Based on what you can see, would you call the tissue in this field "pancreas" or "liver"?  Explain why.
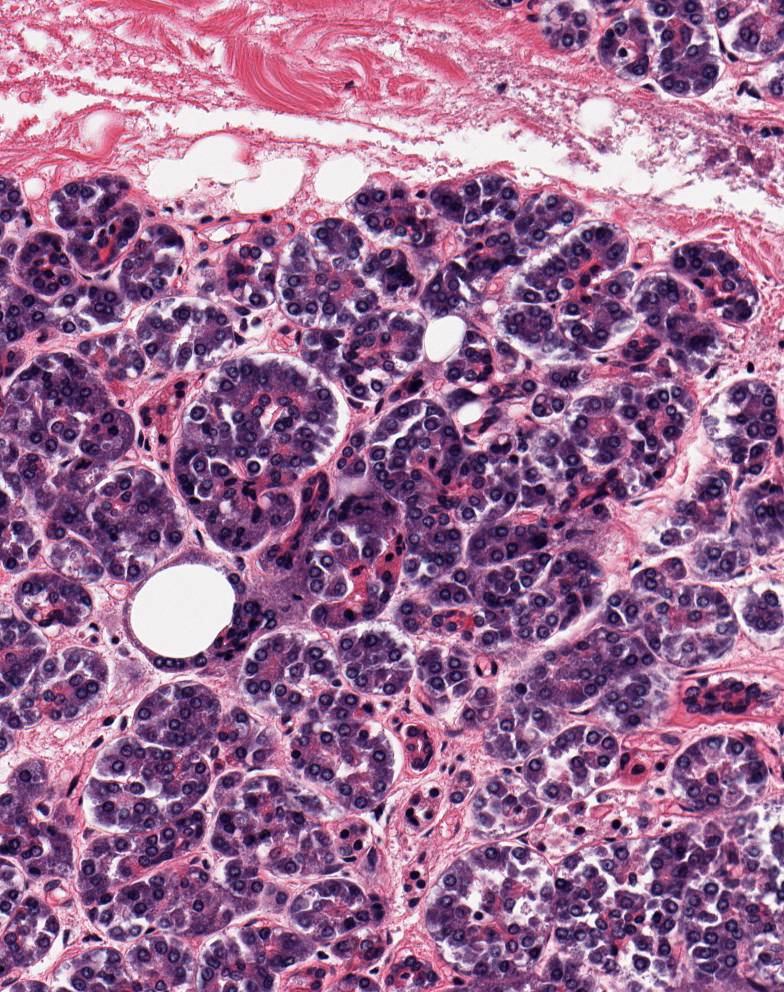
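We have pancreas here, not liver. Look below the top band: closely packed, rounded clusters of epithelial cells, grouped into lobules, fill most of the field.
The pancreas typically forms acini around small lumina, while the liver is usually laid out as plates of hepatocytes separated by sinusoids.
The clusters here are rounded rather than plate-like. Their nuclei are round and uniform, many showing a visible dot-like nucleolus.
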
